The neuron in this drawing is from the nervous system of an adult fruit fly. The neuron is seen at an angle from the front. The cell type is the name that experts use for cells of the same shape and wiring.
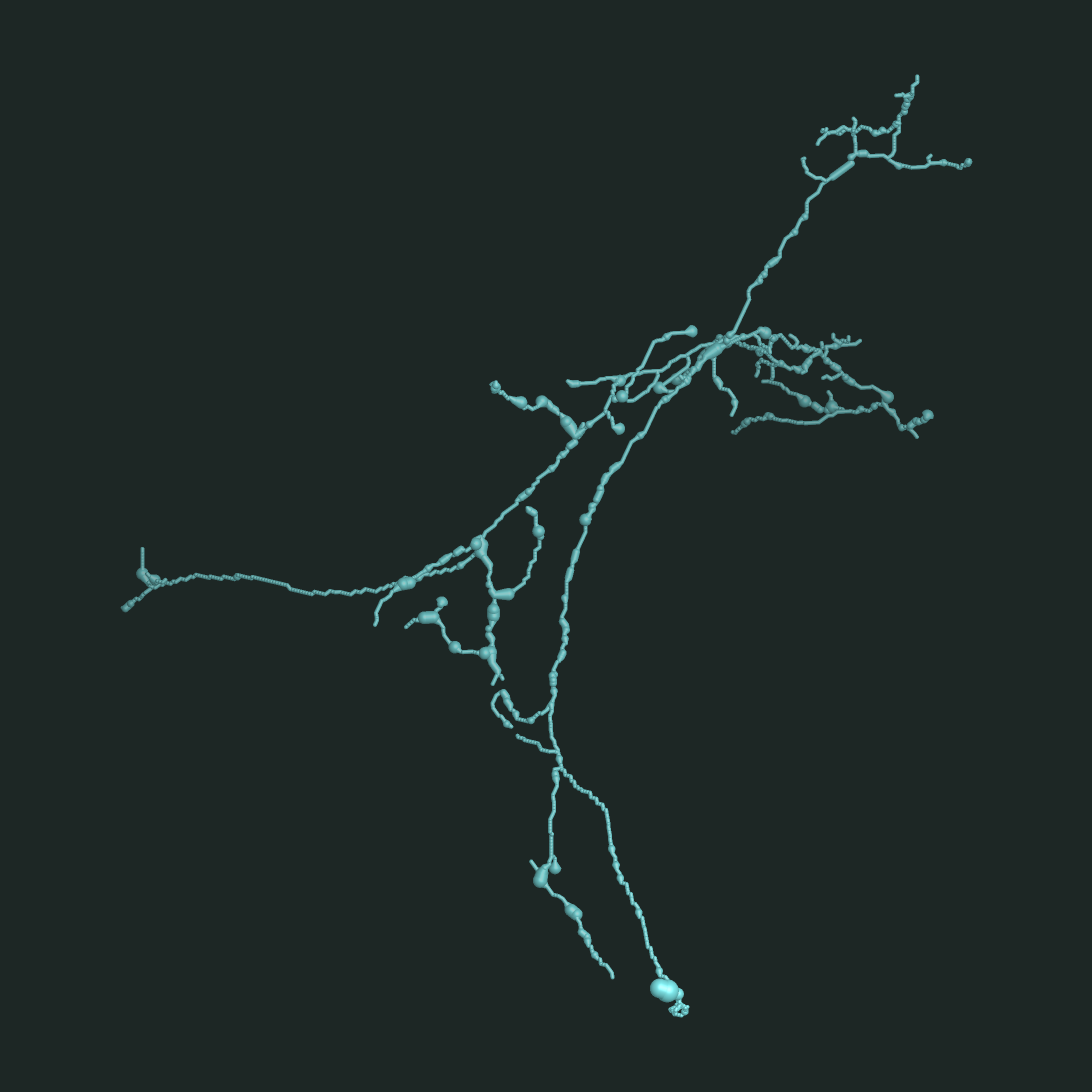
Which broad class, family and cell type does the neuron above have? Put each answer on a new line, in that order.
central-brain intrinsic neuron
hemilineage EBa1
CB4156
